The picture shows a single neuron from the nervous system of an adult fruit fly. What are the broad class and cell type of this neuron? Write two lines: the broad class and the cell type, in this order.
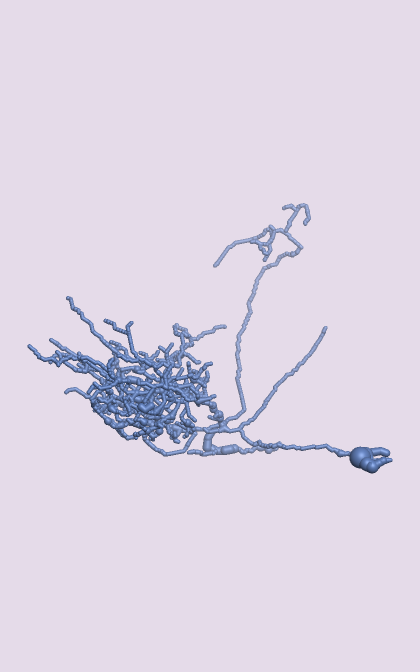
motor neuron of the brain
MNx05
